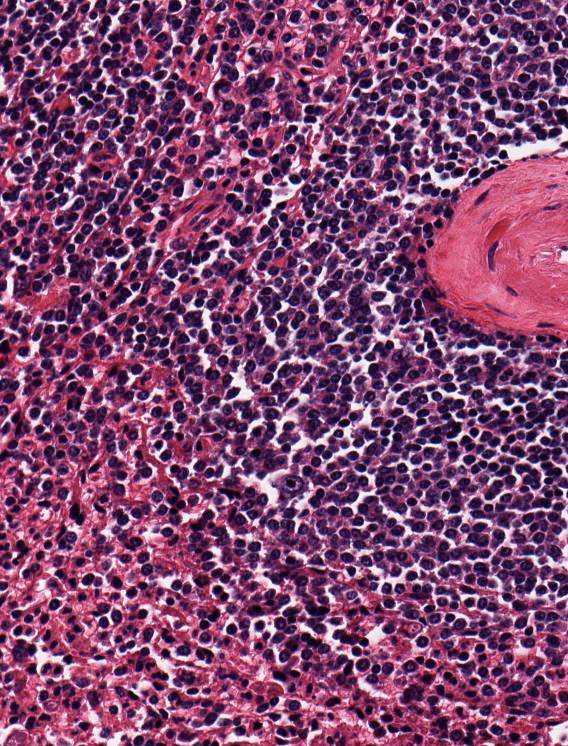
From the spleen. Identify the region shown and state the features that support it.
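Answer: white pulp. Field: dense, diffuse sheet of small round cells; no glands, no follicles. Nuclei round and dark, cytoplasm a thin rim; the close packing of such small cells is the deciding point.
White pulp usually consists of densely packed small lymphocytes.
Cells uniform in size and shape. Sparse nuclei in the pink structure: elongated, spindle-shaped.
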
